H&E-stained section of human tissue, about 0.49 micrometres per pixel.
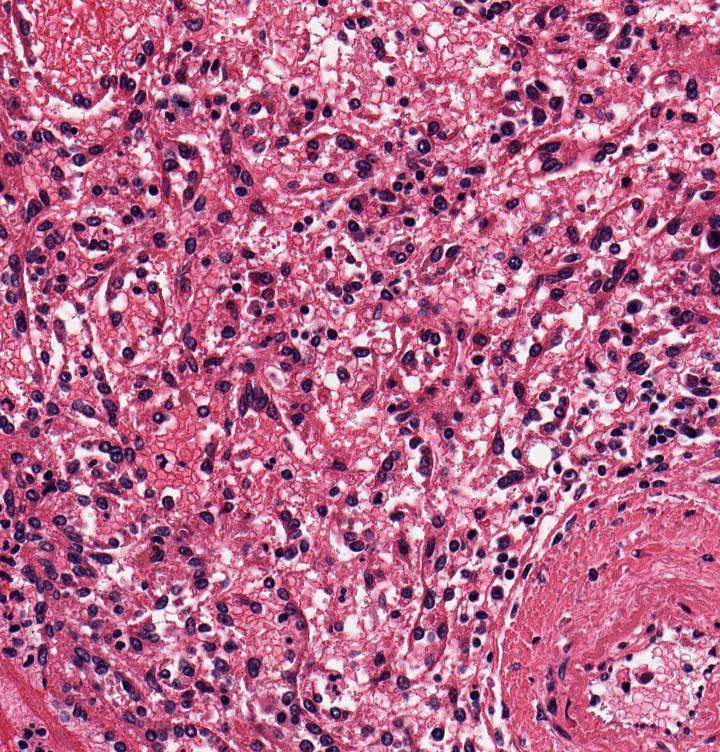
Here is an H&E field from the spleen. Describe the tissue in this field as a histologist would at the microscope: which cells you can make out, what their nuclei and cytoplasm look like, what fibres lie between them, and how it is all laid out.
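There are lots of small, round, dark-staining nuclei all over the field, and elongated spindle-shaped ones mixed in everywhere too. Between them the background is a meshwork of small rounded clear spaces with thin pink rims. Down in the lower left corner there's a dense pink fibrous band with few nuclei.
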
